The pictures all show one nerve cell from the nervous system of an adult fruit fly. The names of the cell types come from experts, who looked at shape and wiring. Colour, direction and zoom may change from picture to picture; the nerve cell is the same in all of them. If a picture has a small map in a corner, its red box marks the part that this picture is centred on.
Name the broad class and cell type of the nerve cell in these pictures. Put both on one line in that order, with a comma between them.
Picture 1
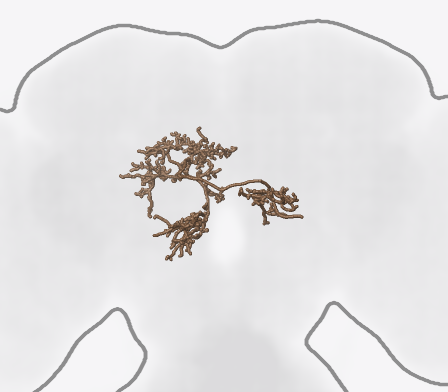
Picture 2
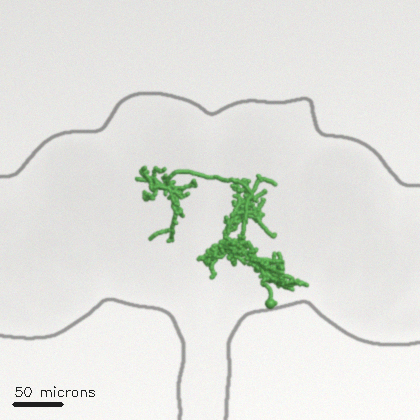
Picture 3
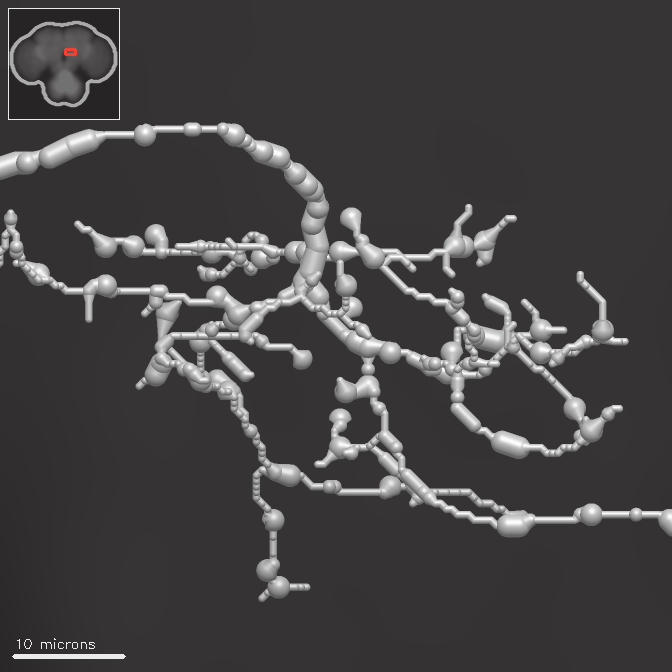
central-brain intrinsic neuron, VES078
